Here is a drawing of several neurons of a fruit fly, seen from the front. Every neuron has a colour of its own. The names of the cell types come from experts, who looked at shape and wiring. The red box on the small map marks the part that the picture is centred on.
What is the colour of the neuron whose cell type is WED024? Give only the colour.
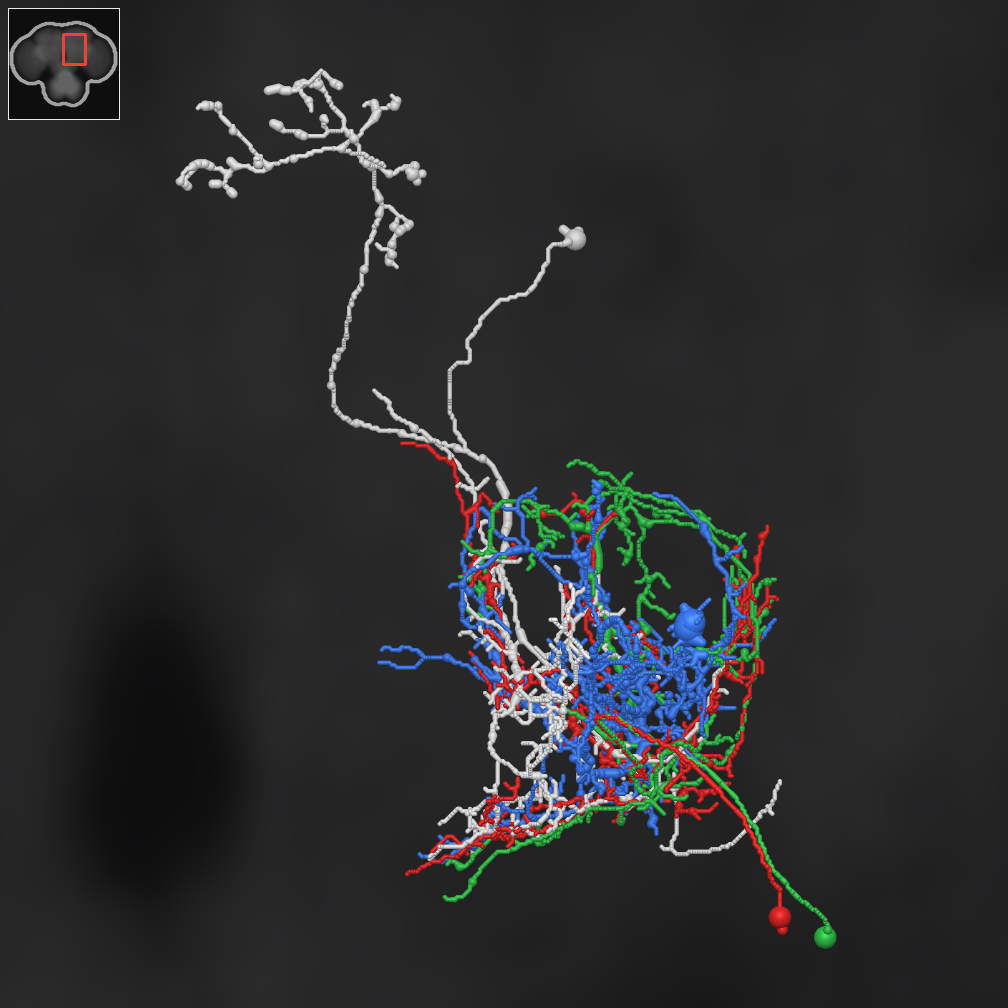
red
